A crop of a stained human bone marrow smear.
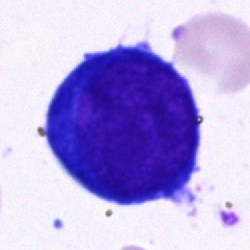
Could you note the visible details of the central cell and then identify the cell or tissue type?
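Nuclear chromatin is fine and evenly dispersed, with no coarse clumps. In the cytoplasm, no granules are visible, and no vacuoles are seen either. At the top edge of the cell, small irregular tags of cytoplasm project outward. The central cell is a proerythroblast.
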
